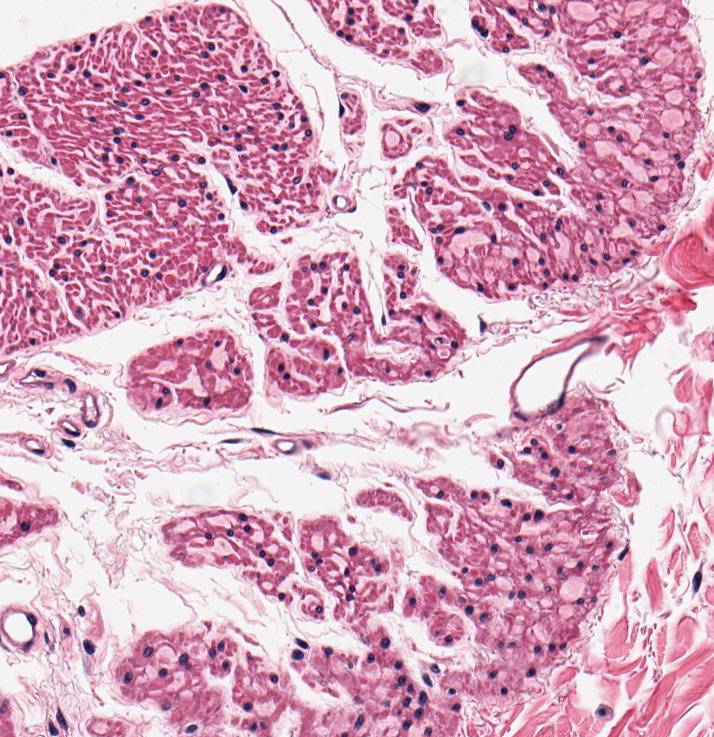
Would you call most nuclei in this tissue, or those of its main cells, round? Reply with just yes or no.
Yes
